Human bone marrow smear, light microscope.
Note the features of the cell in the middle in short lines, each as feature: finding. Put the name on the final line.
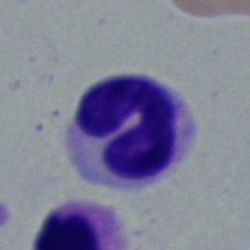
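Outline: round, smooth
Nucleus: thick curved band, bent into a horseshoe
Notch: opens toward lower left
Nucleoli: none seen
Name: band neutrophil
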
